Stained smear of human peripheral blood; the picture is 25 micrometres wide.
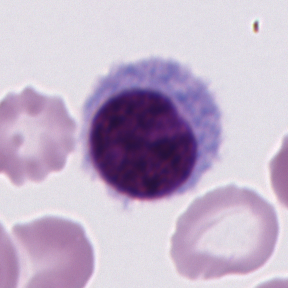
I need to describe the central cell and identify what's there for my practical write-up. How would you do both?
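Look first at the cell's edge: it is ragged, with fine hair-like projections all around it. Inside the nucleus you will find no nucleoli, and its border is smooth, with no notches or lobes. The cytoplasm holds no vacuoles. This is a hairy cell.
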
